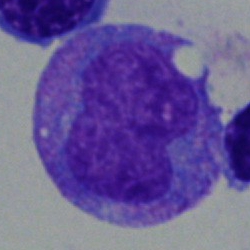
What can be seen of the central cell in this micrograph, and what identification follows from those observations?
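Looking at the outline first, it is round apart from an irregular, notched margin at the upper right. The large nucleus fills most of the cell and has an indent on its lower right side. Its chromatin looks fine and lacy, not coarsely clumped. Near the left edge, a small clear vacuole sits in the cytoplasm. This is a monocyte.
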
